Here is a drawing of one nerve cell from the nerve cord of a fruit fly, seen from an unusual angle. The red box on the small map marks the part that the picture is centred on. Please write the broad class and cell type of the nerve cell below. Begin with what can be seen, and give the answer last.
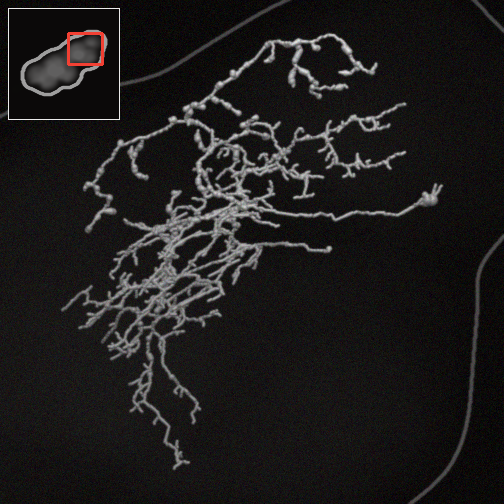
In this view it is about as wide as it is tall. Its broad class is nerve-cord intrinsic neuron. Its cell type is INXXX199.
